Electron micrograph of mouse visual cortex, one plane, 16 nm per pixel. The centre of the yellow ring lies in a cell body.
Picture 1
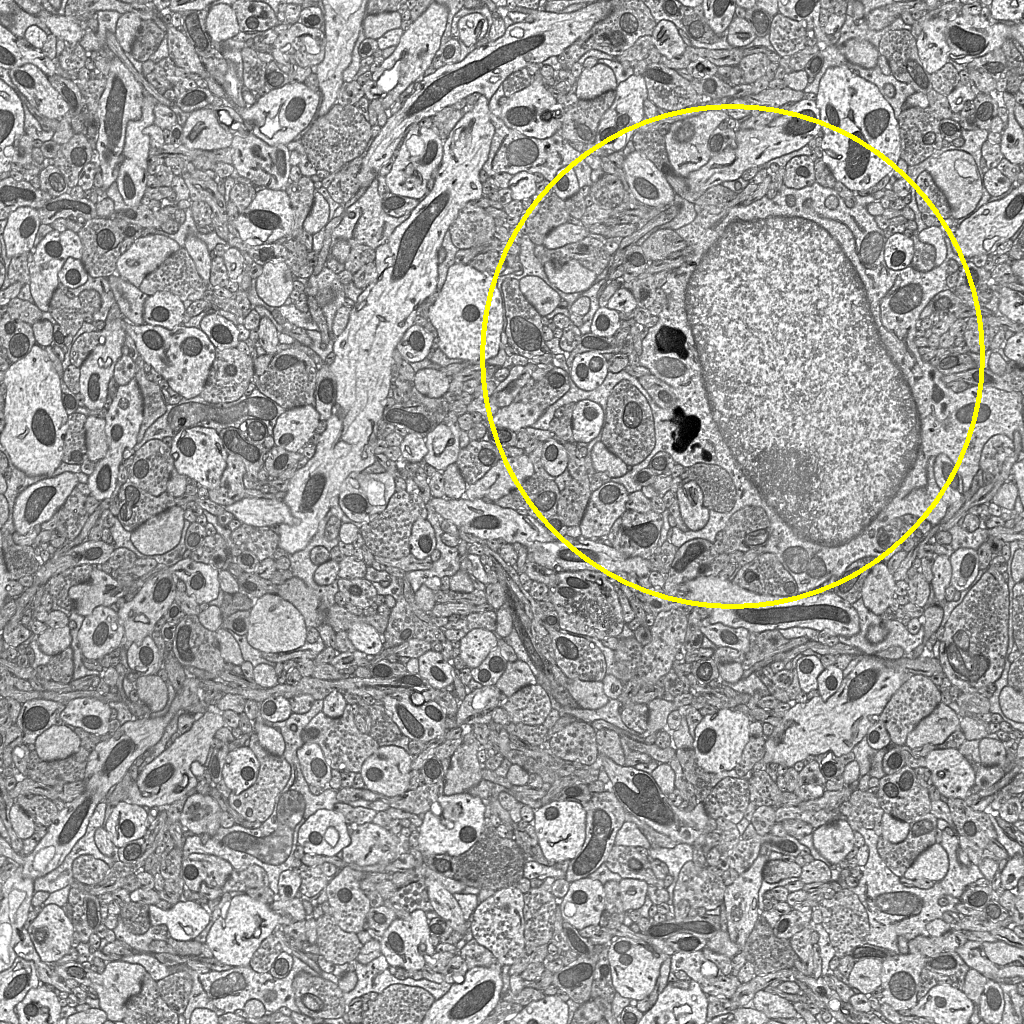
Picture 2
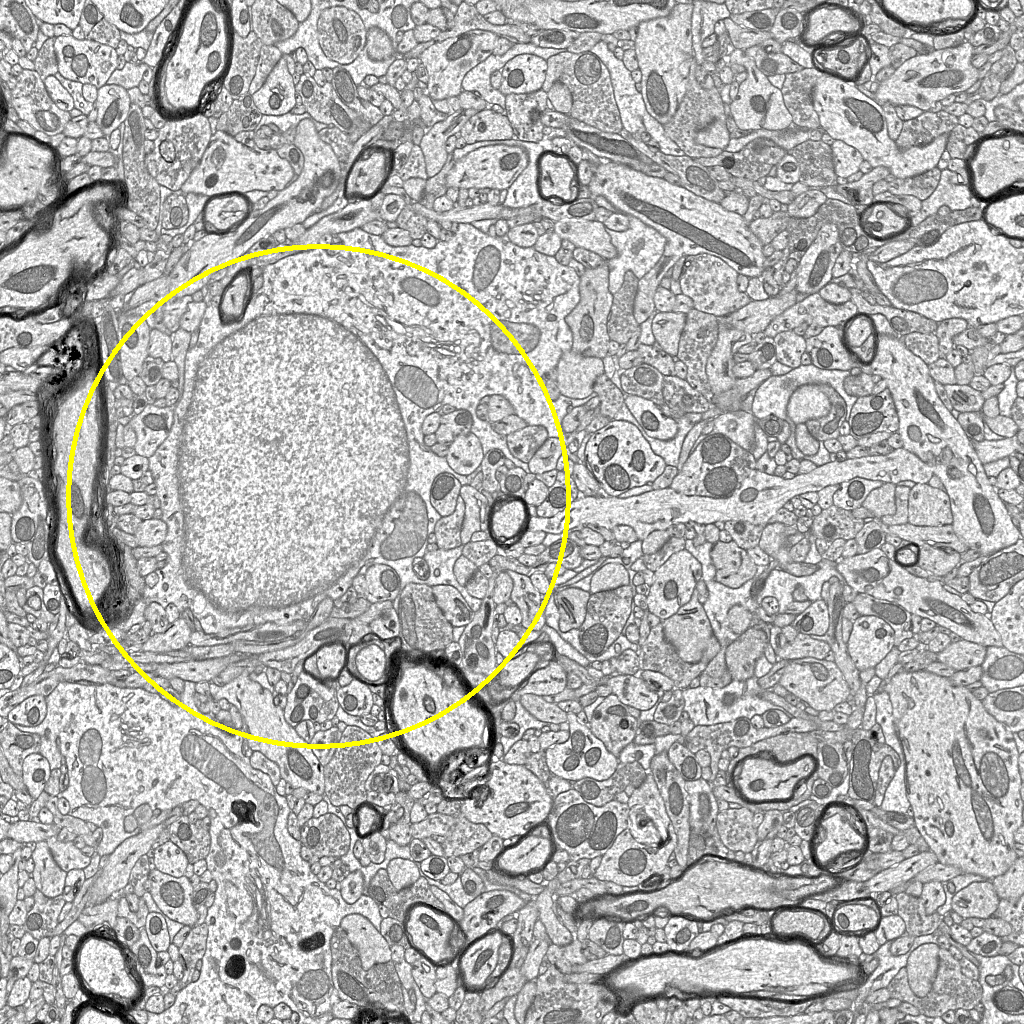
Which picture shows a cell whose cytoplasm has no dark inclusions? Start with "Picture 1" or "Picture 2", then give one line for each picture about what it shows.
Picture 2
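In picture 1: Two very dark irregular clumps lie in the cytoplasm on the left side of the nucleus.
In picture 2: No dark lipofuscin-like dense bodies are seen in the cytoplasm.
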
